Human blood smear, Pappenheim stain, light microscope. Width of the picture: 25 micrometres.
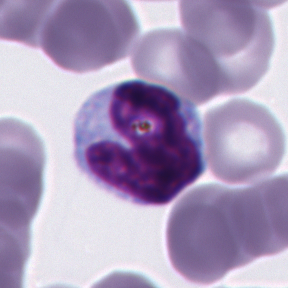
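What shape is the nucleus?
Deeply indented and folded into a curved shape, with chromatin that stains dark purple.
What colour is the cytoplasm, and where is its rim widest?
Pale blue-grey, with the widest rim on the left side of the cell.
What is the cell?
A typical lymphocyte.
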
